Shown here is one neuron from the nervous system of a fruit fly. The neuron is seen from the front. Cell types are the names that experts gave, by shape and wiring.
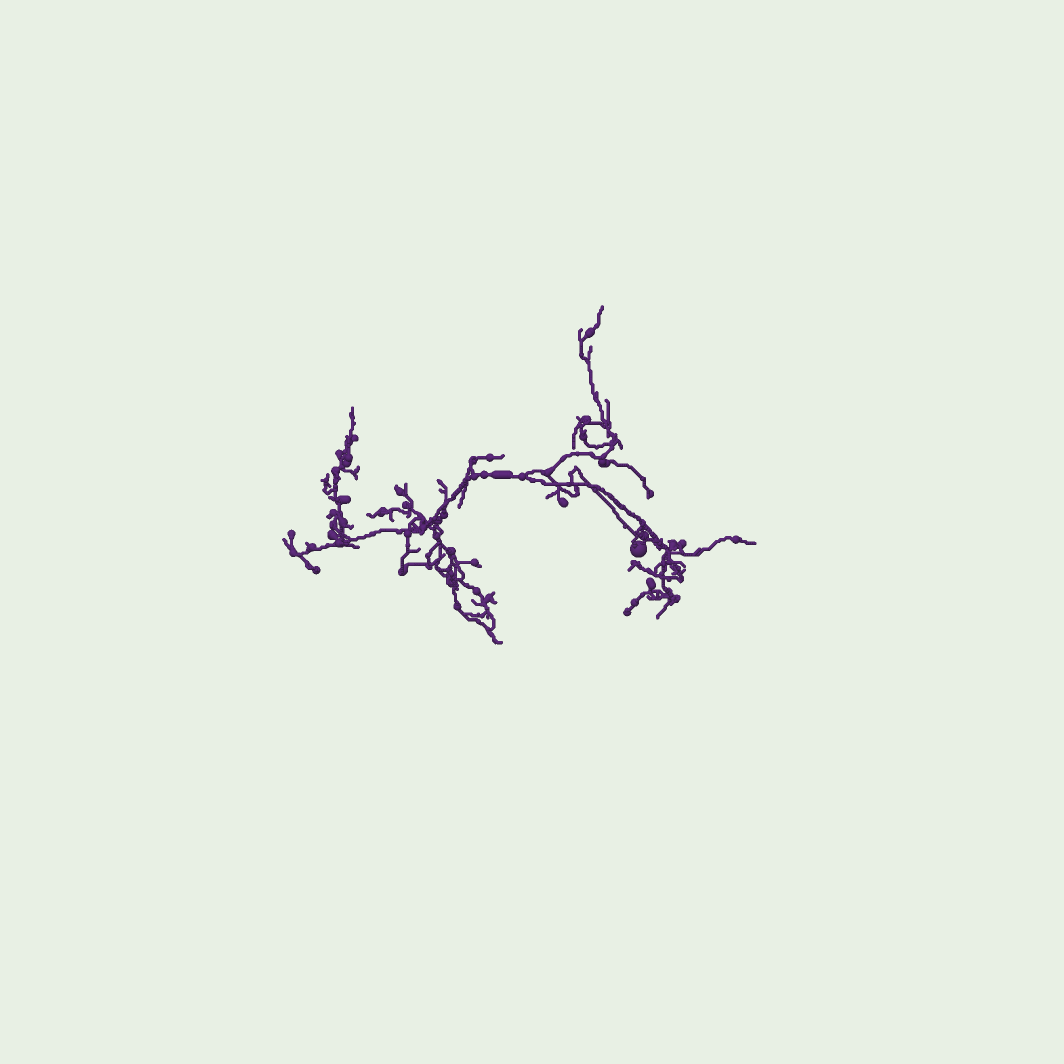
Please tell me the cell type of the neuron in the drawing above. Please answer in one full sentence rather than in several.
The cell type carried by this neuron is IN12B056.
